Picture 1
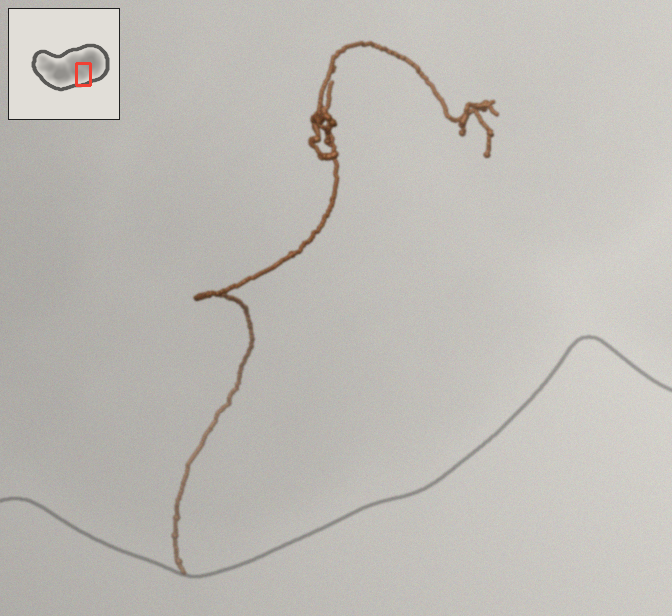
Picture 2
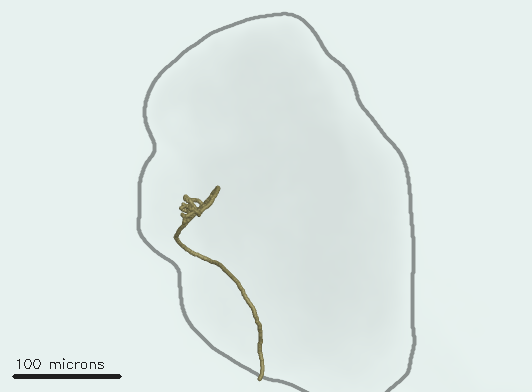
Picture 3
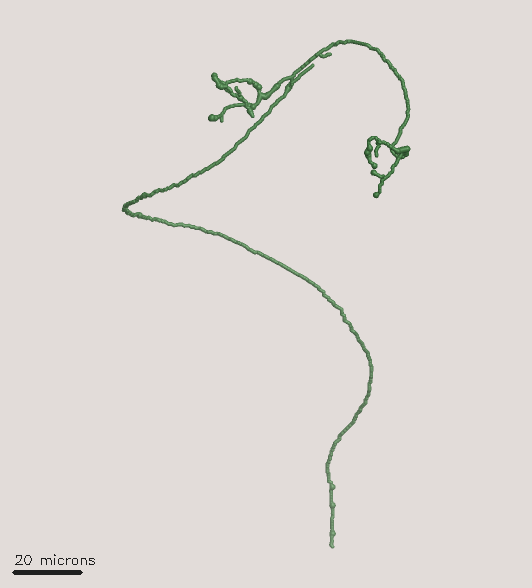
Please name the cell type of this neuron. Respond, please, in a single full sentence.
Under the cell type ORN_VM7d falls this neuron.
